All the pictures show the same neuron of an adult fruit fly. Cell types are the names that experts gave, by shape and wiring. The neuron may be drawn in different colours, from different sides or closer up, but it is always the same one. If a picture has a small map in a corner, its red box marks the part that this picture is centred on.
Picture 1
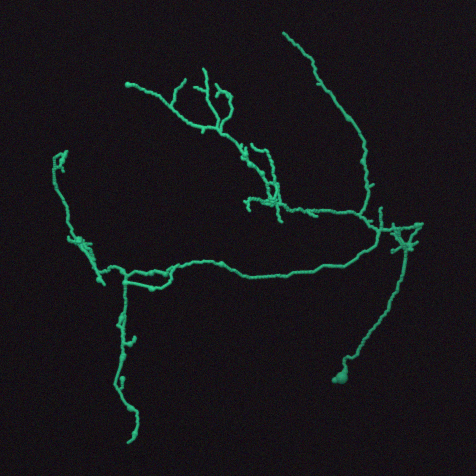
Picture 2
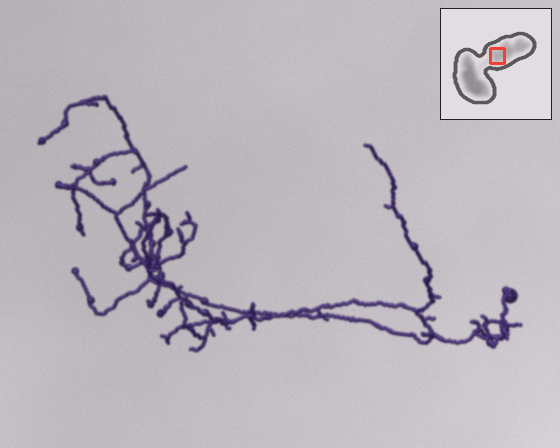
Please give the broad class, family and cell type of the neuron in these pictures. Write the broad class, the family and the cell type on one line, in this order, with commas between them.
nerve-cord intrinsic neuron, hemilineage 12A, IN12A064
